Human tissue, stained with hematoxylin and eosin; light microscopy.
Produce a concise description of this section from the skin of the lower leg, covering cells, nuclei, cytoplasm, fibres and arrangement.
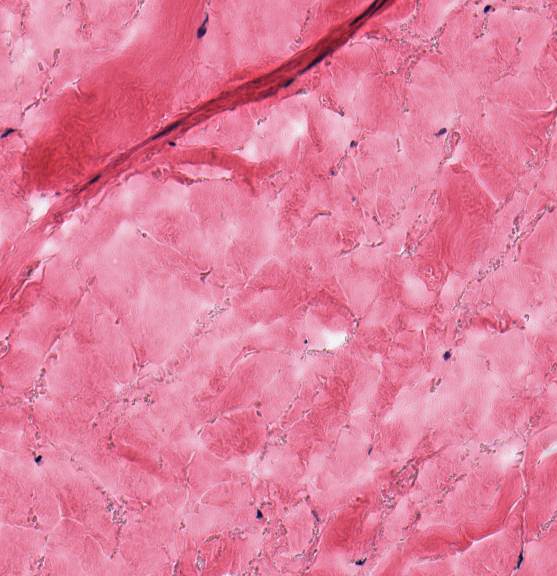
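Large, closely packed, polygonal pink fibres cut across occupy most of the field. Their nuclei are sparse, small and dark throughout. A dense, darker pink band containing elongated dark nuclei runs diagonally from the left side up to the top right corner. No fat cells are present.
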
